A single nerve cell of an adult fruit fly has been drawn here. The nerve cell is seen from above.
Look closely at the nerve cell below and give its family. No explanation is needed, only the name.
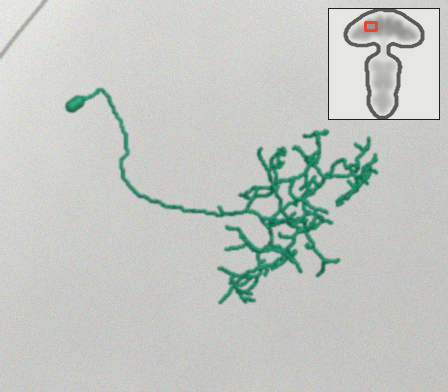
hemilineage SLPal3_and_SLPal4_dorsal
